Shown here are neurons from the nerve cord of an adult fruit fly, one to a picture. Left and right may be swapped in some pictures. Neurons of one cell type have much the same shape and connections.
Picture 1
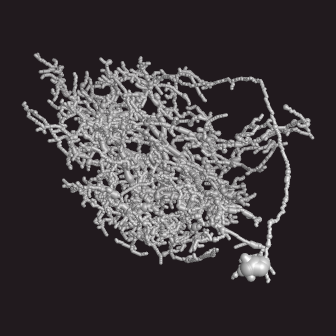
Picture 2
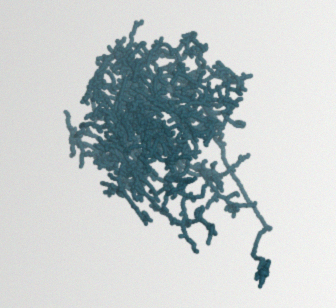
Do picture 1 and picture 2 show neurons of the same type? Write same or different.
same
